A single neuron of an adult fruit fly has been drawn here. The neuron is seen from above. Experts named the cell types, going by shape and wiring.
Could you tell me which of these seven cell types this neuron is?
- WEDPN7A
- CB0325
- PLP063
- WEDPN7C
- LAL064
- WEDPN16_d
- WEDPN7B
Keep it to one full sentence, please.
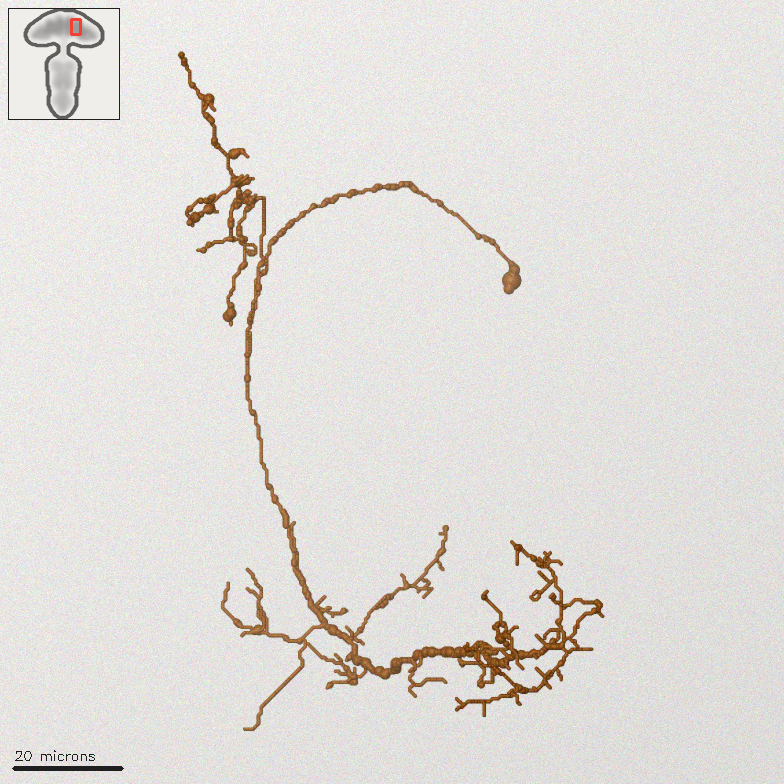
The single neuron here is of type WEDPN7A.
